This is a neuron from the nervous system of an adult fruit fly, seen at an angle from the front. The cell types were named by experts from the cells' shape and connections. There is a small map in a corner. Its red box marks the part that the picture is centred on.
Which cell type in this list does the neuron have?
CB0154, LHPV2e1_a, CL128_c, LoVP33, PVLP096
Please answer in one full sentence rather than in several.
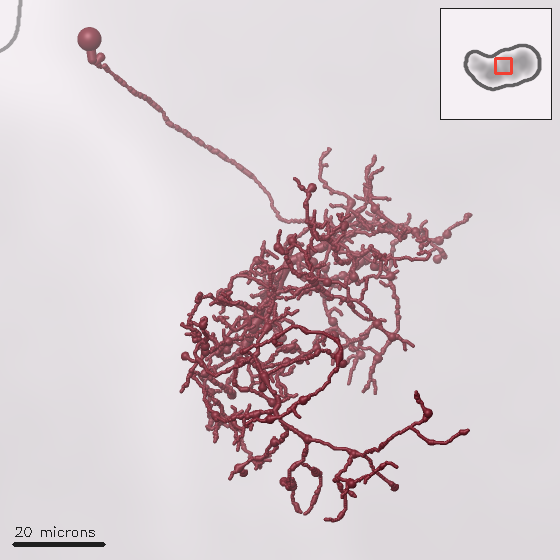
The cell type designation of this neuron is PVLP096.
